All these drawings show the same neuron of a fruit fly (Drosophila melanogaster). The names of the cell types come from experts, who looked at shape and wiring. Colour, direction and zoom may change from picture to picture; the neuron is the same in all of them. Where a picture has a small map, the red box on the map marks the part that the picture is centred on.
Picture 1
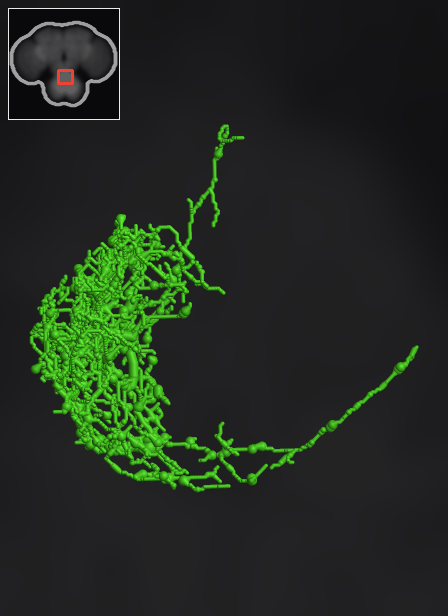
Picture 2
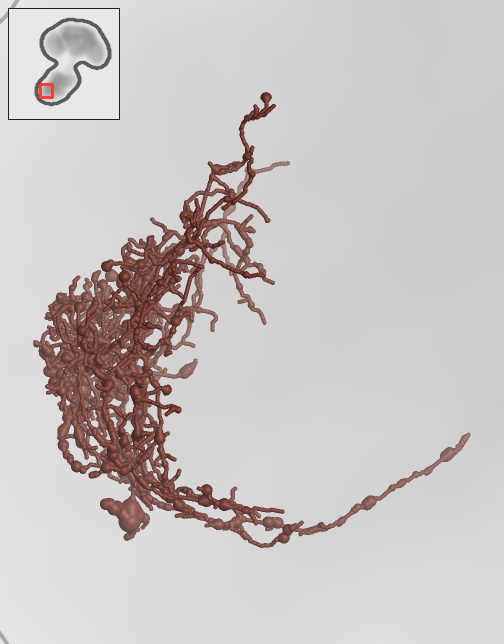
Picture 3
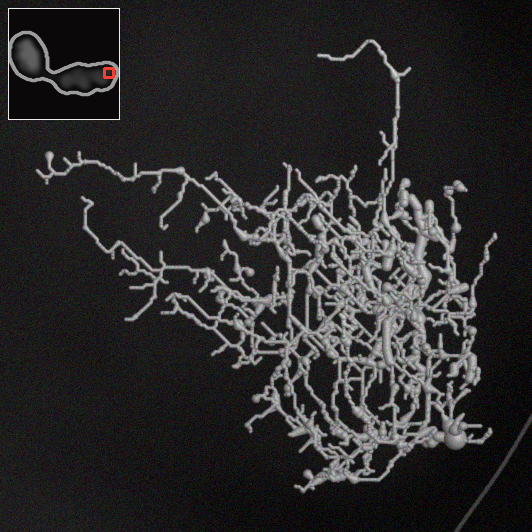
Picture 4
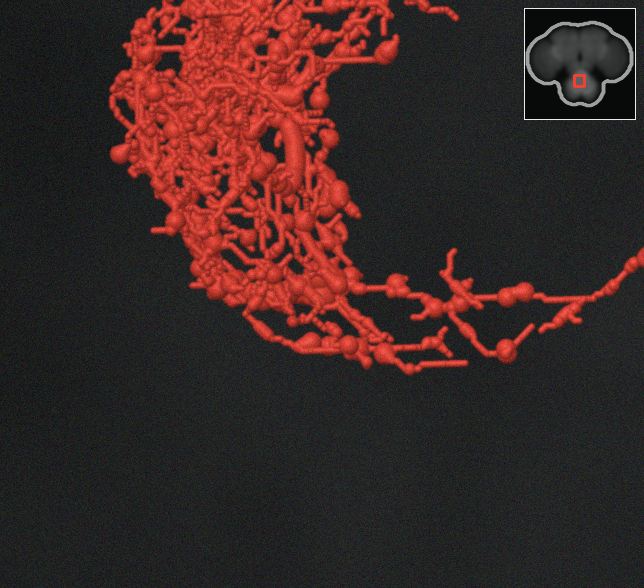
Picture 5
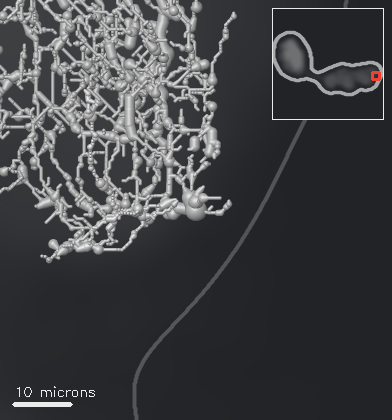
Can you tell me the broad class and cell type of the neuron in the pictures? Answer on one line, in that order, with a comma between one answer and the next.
nerve-cord intrinsic neuron, INXXX317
